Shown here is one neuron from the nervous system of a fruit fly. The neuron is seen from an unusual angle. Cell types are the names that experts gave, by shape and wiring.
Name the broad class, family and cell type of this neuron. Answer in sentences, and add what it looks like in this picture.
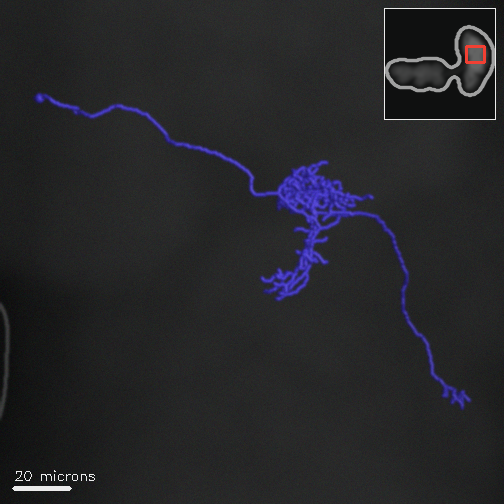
This is a central-brain intrinsic neuron. The name of its family is class CX. Its cell type is FC2B. It is in the brain and does not reach the nerve cord. The cell body is at the upper left of the picture. By the scale bar it is about 160 microns wide in this view.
